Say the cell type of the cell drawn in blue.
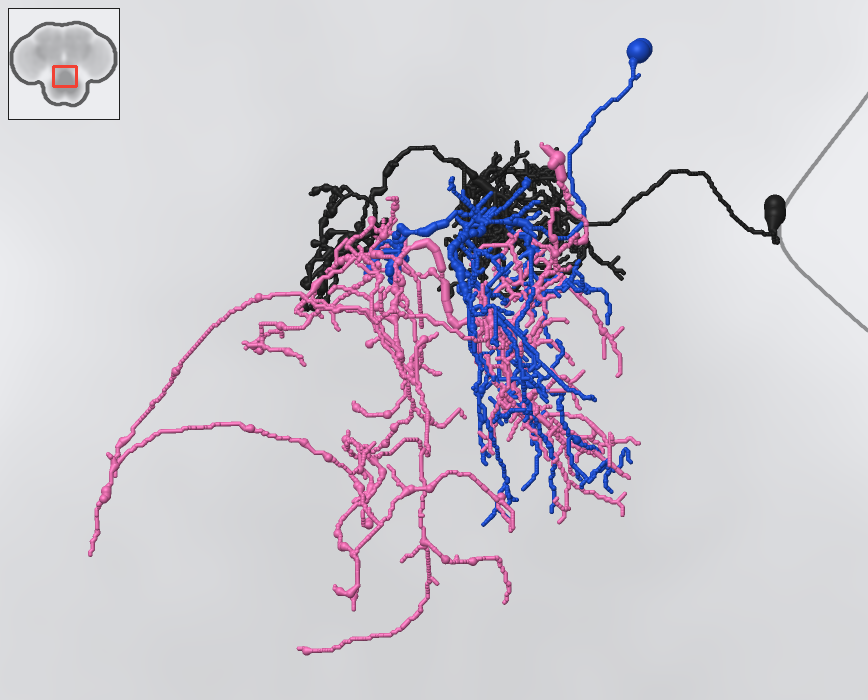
INXXX420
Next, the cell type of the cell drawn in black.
IN06A106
